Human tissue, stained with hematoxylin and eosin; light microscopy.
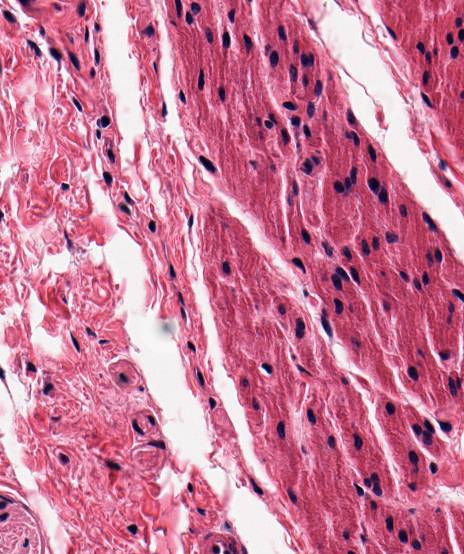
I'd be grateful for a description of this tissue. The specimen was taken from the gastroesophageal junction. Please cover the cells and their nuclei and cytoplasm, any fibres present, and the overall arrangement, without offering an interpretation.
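Muscle cytoplasm: pink, without cross-striations. White clefts separate the muscle bundles, running parallel to the fibres. The field contains neither epithelium nor fat cells.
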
